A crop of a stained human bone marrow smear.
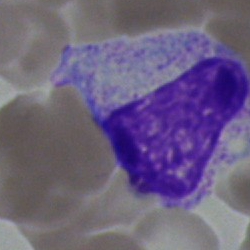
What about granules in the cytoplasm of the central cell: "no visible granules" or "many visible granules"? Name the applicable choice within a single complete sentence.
Within the cytoplasm of the cell there are many visible granules.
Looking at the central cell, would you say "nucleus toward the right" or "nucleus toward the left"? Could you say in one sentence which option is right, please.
Toward the right side of the cell sits its nucleus.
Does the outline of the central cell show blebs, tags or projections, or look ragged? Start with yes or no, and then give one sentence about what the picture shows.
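Yes. The cell outline is irregular, with a pointed extension of cytoplasm at the upper left.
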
